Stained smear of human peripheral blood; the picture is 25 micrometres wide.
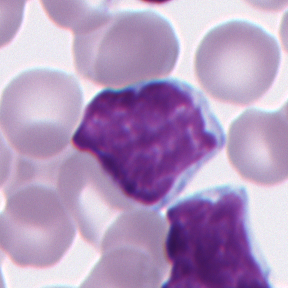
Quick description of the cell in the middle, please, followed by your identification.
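The chromatin is stained deep purple and has a fine, streaked texture. A pale, faintly bluish-grey rim of cytoplasm is visible, lying mainly to the right of the nucleus. The cytoplasm contains neither granules nor vacuoles. This cell is a typical lymphocyte.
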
